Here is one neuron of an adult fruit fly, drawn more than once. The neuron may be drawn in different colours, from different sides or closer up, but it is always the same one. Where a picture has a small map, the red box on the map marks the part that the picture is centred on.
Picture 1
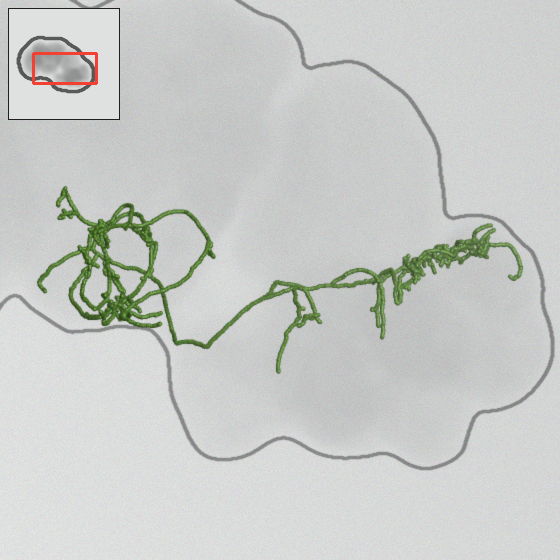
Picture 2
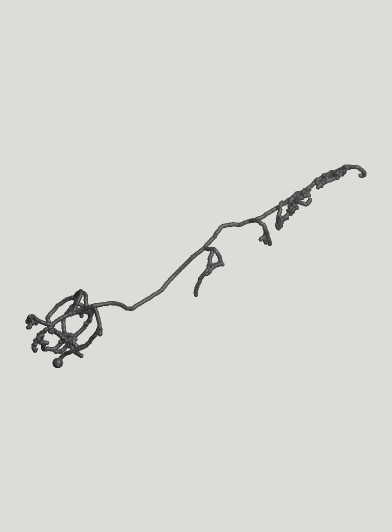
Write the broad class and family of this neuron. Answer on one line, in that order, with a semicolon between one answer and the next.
descending neuron; DNge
